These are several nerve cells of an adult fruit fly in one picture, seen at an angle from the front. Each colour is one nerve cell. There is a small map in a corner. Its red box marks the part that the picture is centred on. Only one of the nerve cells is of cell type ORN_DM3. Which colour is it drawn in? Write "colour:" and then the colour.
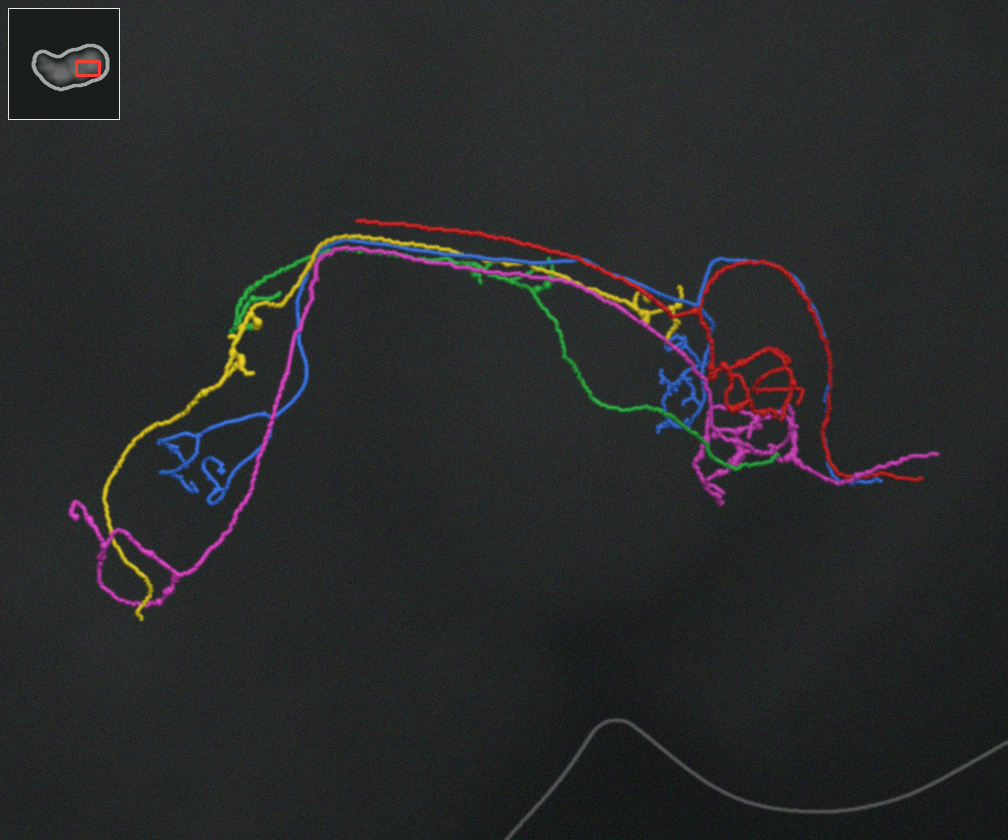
colour: green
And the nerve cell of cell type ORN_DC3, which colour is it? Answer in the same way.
colour: blue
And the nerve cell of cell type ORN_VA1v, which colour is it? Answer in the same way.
colour: magenta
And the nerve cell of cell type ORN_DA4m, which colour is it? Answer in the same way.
colour: yellow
